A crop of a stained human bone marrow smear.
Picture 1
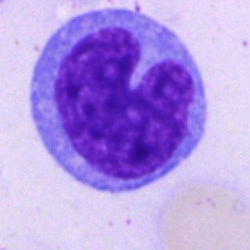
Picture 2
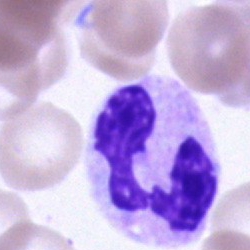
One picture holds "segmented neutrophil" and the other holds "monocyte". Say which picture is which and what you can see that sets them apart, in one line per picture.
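Picture 1: monocyte. The nucleus fills most of the cell.
Picture 2: segmented neutrophil. The cytoplasm is plentiful and pale lilac.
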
